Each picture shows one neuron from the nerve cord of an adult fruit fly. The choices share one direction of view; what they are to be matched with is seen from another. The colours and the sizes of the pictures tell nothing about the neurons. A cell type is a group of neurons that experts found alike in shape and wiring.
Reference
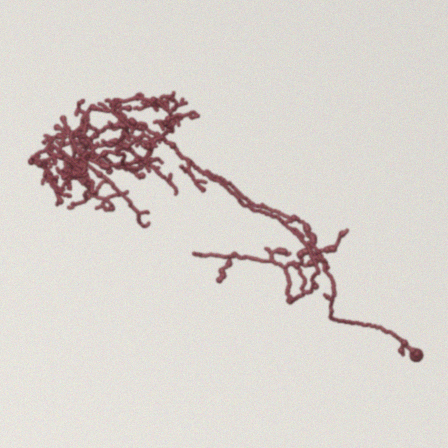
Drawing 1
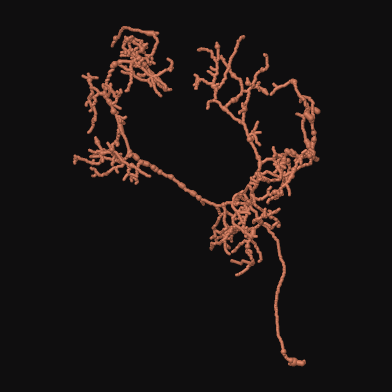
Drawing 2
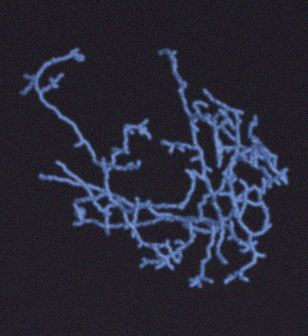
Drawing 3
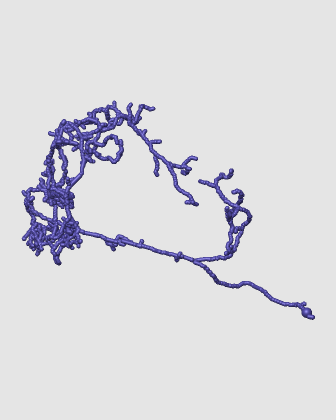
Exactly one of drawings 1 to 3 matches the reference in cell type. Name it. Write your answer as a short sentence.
Drawing 3 shows a neuron of the same cell type.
